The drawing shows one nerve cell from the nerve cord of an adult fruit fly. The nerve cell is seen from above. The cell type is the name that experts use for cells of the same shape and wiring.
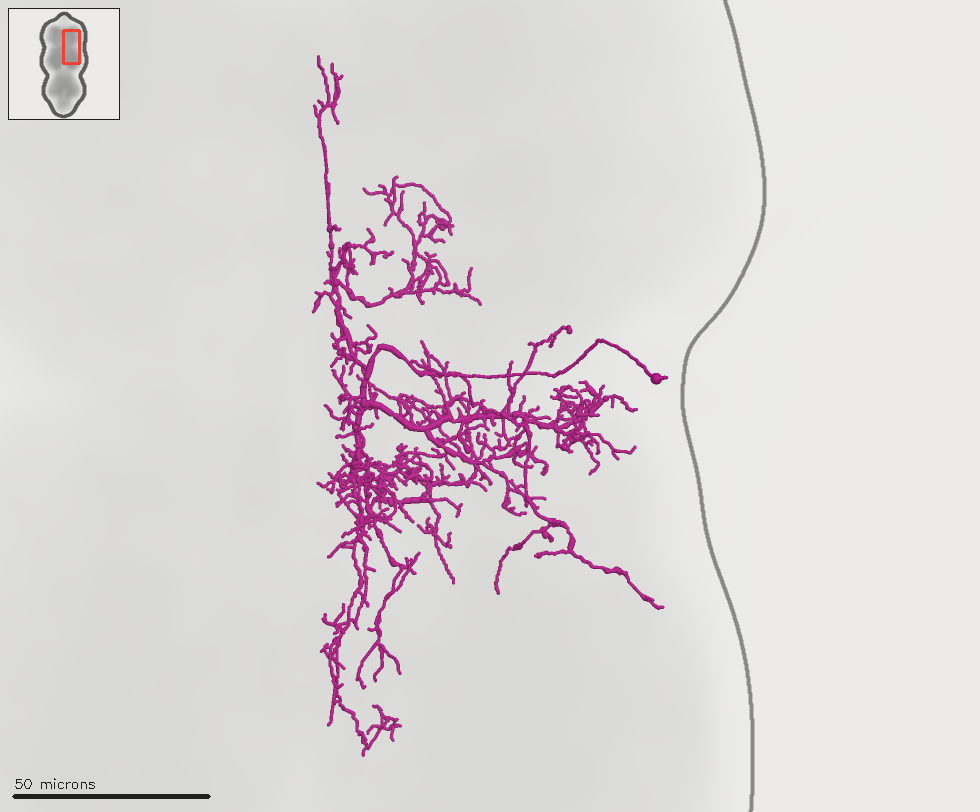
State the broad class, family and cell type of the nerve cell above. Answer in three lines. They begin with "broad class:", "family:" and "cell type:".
broad class: nerve-cord intrinsic neuron
family: hemilineage 11A
cell type: IN11A020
